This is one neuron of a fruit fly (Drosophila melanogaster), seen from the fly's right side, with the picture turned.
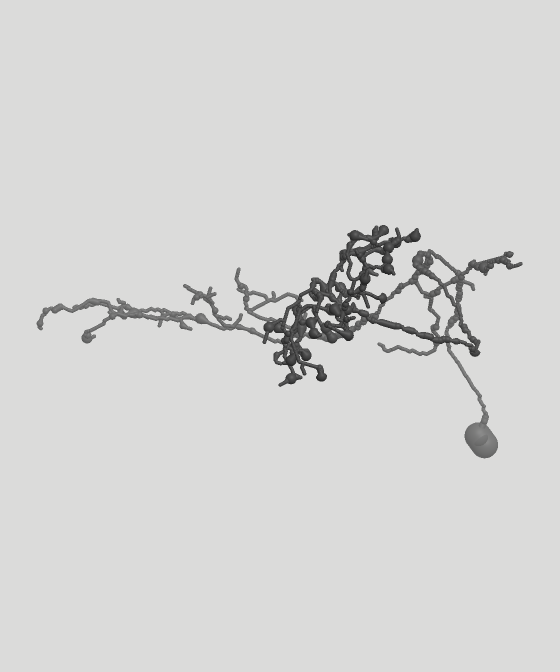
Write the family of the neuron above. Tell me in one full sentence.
The neuron sits within family hemilineage EBa1.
